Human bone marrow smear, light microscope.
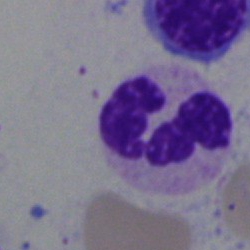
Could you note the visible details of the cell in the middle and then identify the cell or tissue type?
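Outline round and smooth. Chromatin dark purple, coarsely clumped. No nucleoli visible in the nucleus. No cytoplasmic vacuoles. Segmented neutrophil.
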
